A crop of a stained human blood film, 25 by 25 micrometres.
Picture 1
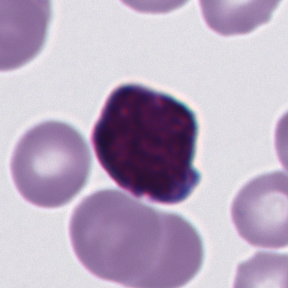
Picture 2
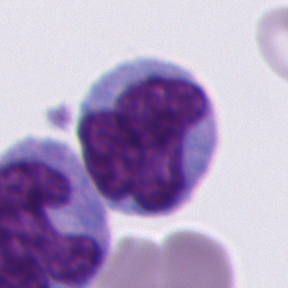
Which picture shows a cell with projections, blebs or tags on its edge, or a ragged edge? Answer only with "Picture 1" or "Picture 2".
Picture 1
